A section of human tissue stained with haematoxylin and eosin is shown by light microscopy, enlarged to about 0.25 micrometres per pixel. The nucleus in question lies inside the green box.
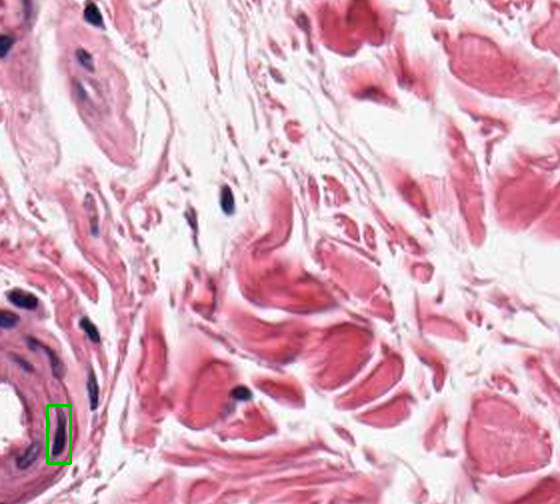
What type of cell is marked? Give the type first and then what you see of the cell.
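This is a smooth muscle cell. The nucleus lies with its long axis following the curve of the vessel wall around the open lumen. The cytoplasm around the nucleus is pink and merges into the surrounding wall, with no clear outline of the cell. The cell sits within the concentric pink layers of the vessel wall, alongside other elongated dark nuclei running the same circular way.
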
